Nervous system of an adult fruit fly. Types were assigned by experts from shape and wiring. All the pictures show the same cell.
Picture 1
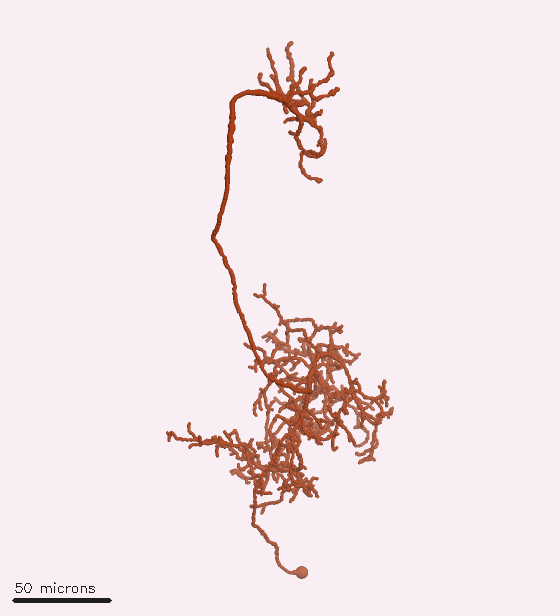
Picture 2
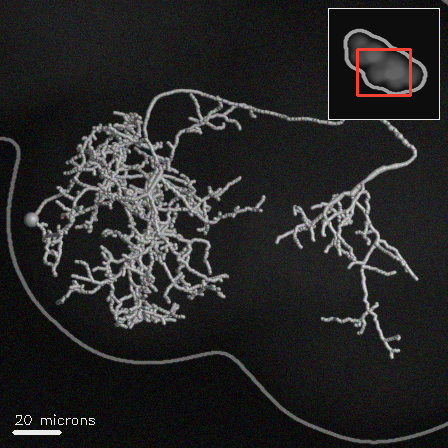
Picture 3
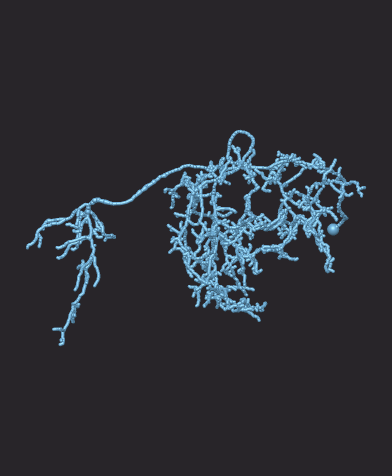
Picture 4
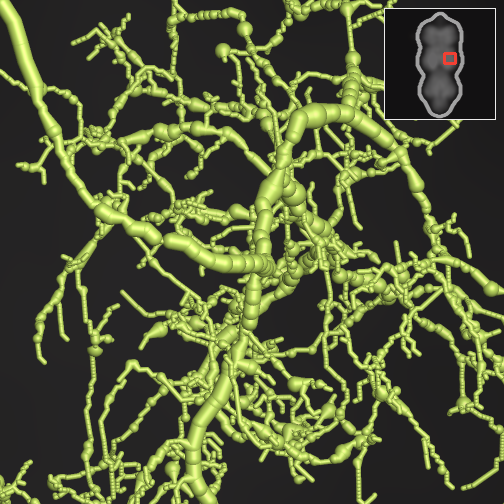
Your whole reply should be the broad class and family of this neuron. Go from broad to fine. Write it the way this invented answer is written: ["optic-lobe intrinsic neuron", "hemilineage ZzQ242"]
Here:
["nerve-cord intrinsic neuron", "hemilineage 03A"]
